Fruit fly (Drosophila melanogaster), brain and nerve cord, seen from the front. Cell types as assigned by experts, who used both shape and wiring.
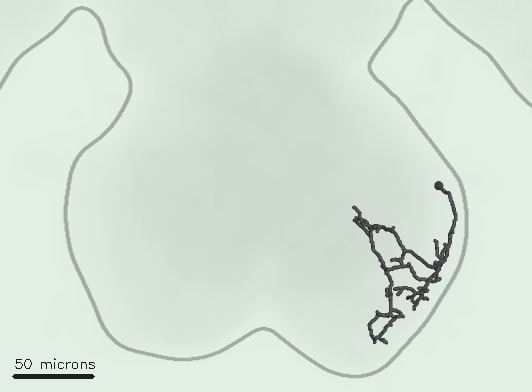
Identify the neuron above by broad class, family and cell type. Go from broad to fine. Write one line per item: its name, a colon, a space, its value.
broad class: nerve-cord intrinsic neuron
family: hemilineage 20A.22A
cell type: IN20A.22A092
